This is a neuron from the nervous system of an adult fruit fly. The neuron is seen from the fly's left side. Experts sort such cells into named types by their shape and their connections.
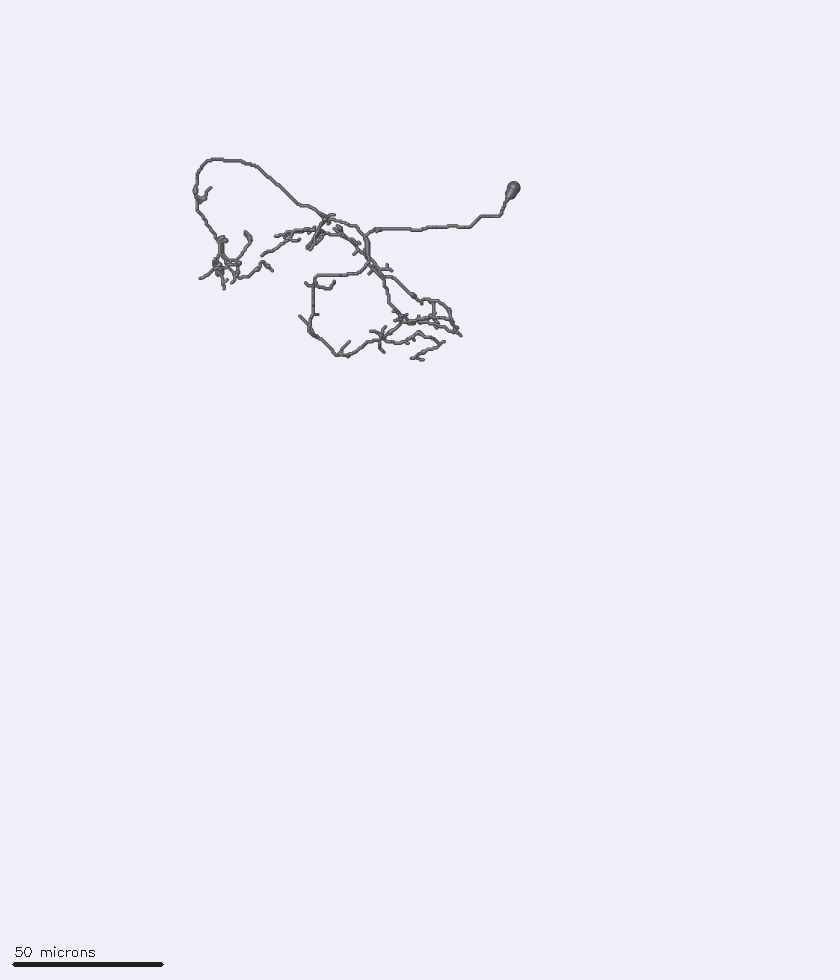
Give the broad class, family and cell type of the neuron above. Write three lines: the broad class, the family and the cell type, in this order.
central-brain intrinsic neuron
hemilineage DL1_ventral
PVLP213m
